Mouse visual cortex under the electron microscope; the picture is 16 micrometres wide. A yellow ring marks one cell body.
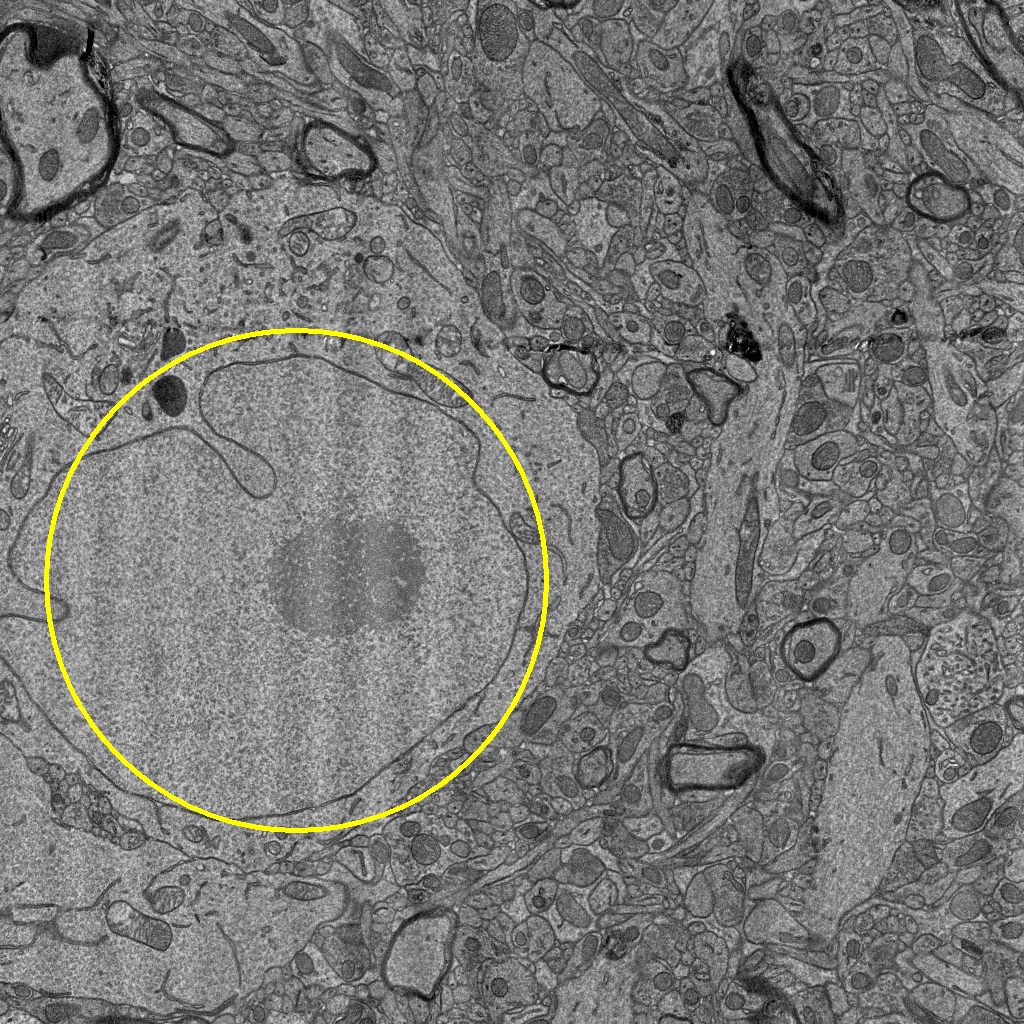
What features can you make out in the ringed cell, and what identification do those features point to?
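A large, roughly round nucleus fills most of the ring. At the upper left, its envelope folds deeply inward as a narrow loop. The chromatin is pale and finely dispersed, and no dark clumps line the envelope. Near the centre of the nucleus sits a large nucleolus made of two adjoining rounded lobes. The ringed cell is an excitatory neuron.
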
